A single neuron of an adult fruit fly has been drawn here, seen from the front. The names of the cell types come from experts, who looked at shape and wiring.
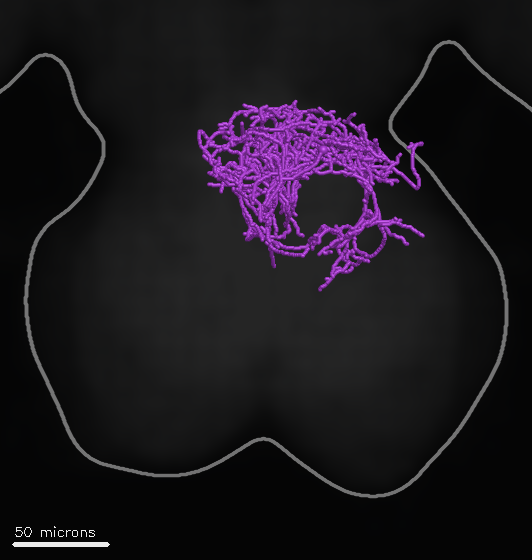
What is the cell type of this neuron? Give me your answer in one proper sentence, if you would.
The neuron is of cell type IN27X007.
